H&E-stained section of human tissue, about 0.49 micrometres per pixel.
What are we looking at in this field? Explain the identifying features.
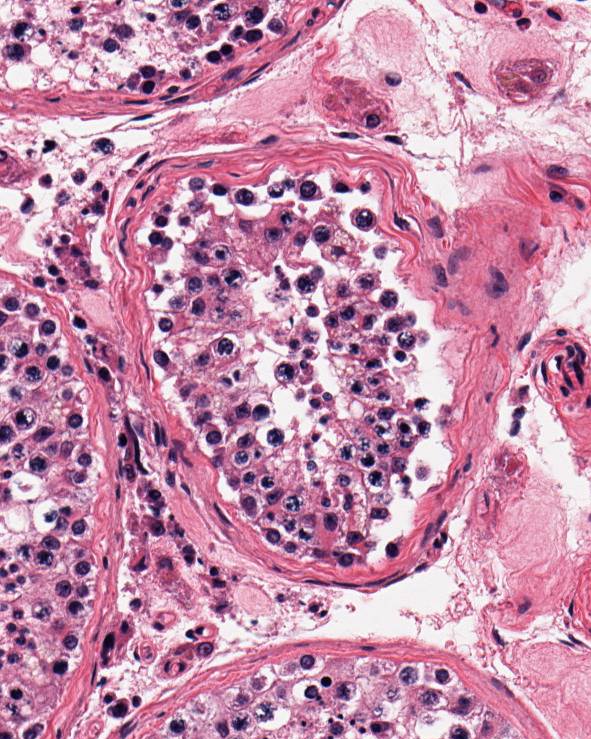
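You're looking at seminiferous tubule in cross-section, one complete in the centre, parts of others at the top left, left and bottom edges. The central one has a stratified epithelium, many layers of rounded cells, with large round cells of coarse, clumped dark chromatin scattered through.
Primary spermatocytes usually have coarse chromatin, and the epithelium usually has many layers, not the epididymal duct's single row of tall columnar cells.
Its lumen is irregular, loose rounded cells shed into it.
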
